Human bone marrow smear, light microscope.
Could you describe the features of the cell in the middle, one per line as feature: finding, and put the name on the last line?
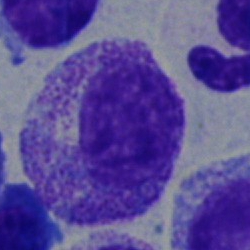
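Outline: round, edge finely bumpy and granular
Cytoplasm: abundant, a broad crescent left of the nucleus
Granules: many, purple, filling the cytoplasm
Pale zone: less granular, just left of the nucleus
Name: myelocyte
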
